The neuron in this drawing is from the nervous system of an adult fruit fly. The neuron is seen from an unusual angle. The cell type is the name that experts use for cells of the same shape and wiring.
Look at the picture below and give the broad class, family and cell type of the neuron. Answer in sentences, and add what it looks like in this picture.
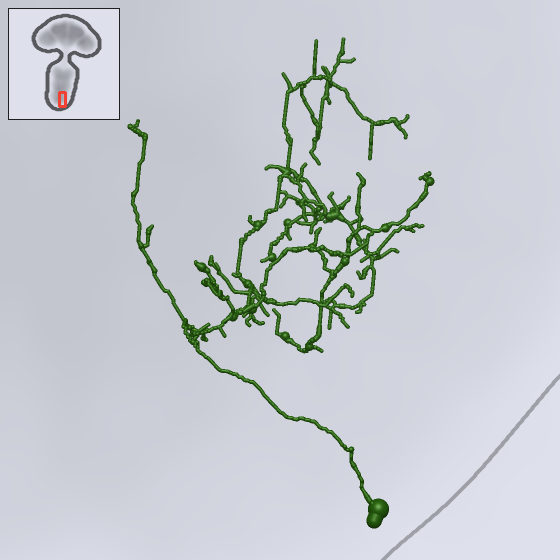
Its broad class is nerve-cord intrinsic neuron. Its family is hemilineage 20A.22A. It is of cell type IN20A.22A086. It is in the nerve cord and does not reach the brain. The picture shows dozens of branch ends.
